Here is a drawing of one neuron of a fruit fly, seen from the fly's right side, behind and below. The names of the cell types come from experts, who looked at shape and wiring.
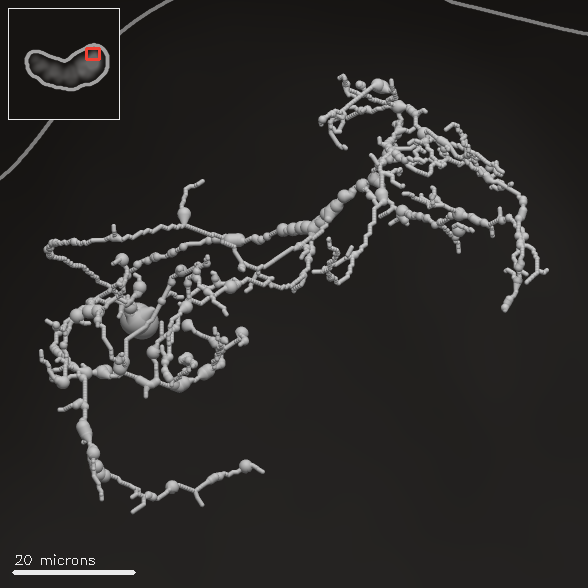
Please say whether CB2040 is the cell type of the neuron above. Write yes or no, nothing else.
yes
